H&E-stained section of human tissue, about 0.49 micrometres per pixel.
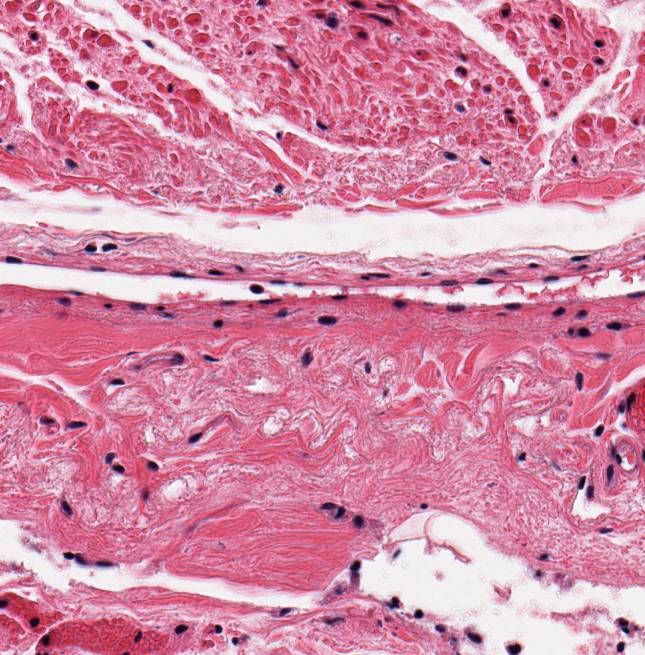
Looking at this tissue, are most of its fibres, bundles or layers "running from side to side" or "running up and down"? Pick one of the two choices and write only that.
Running from side to side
